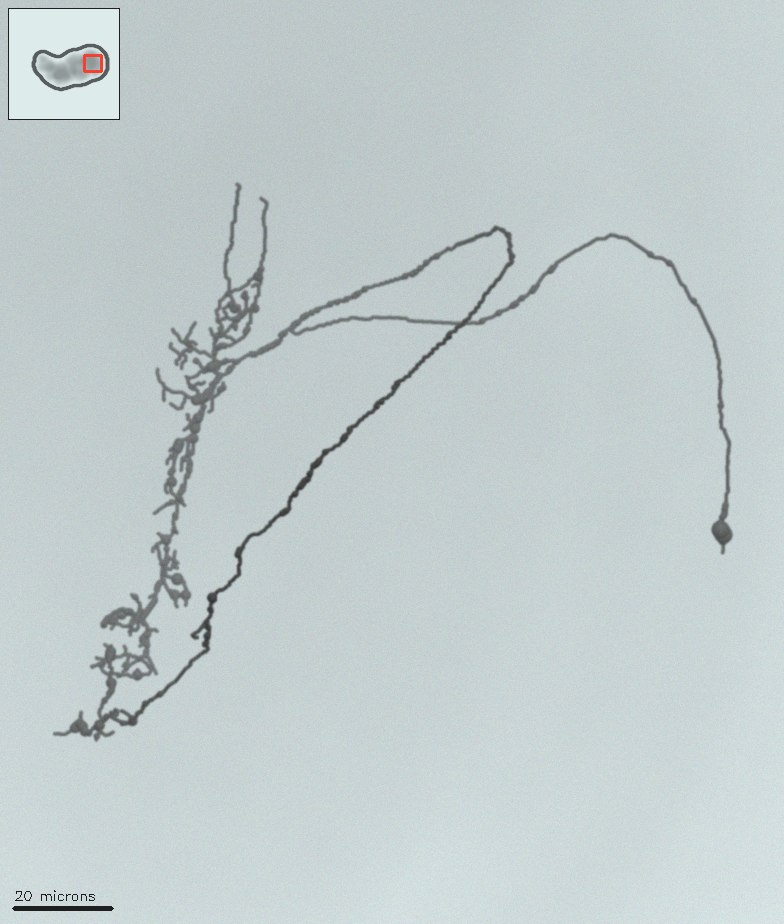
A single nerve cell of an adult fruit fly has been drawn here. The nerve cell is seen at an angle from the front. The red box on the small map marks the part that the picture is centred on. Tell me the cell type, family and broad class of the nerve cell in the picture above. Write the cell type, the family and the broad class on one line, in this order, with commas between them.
CB3759, hemilineage SLPa&l1_lateral, central-brain intrinsic neuron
